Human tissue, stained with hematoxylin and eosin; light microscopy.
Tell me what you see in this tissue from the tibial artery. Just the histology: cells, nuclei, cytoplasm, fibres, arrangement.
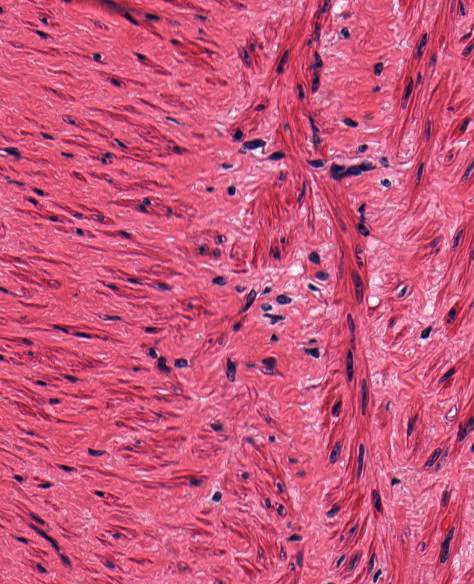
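Orientation: in the right third of the field, the bundles run roughly vertically, top to bottom. Nuclei: the spindle cells have elongated, dark nuclei with blunt, rounded ends. Cytoplasm: abundant, bright pink and finely fibrillar. Spacing: the nuclei are sparse and widely spaced among the pink cytoplasm.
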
